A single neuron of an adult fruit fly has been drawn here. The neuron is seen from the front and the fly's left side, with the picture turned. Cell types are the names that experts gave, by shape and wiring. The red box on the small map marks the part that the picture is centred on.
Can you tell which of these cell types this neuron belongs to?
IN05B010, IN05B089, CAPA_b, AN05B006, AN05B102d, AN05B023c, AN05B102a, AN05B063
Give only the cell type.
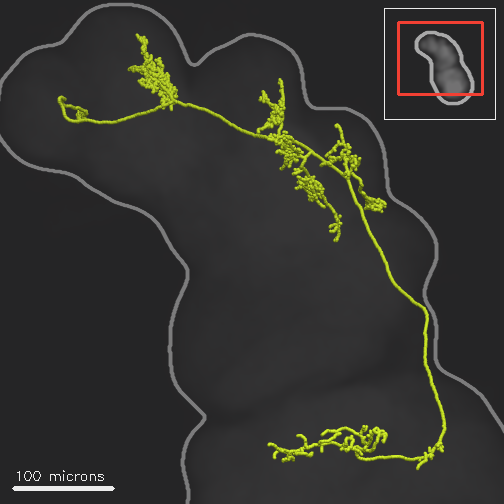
AN05B023c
